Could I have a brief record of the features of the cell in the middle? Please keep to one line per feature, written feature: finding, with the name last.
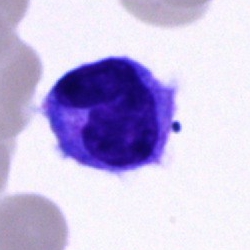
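Nucleus: fills most of the cell, deeply folded or indented
Chromatin: dense, dark purple
Cytoplasm: scant, best seen on the left side
Colour: cytoplasm blue-violet
Name: so, a monocyte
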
